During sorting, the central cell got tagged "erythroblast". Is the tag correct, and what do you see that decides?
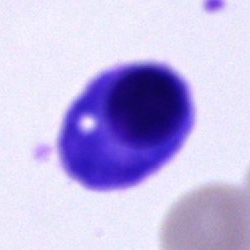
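The cell is oval with a slightly bumpy edge; its nucleus sits off-centre toward the upper right, its chromatin very dark and dense. Deep blue cytoplasm without granules lies mostly on the lower-left side of the nucleus, with a single small white spot to the left of the nucleus.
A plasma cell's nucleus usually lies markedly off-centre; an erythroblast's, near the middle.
So the off-centre nucleus favours plasma cell and tells against erythroblast.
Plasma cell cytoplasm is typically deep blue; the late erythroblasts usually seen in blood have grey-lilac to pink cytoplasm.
The deep blue likewise favours plasma cell.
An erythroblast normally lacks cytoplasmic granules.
Their absence is therefore no objection to erythroblast. The name erythroblast does not fit; this is a plasma cell.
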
